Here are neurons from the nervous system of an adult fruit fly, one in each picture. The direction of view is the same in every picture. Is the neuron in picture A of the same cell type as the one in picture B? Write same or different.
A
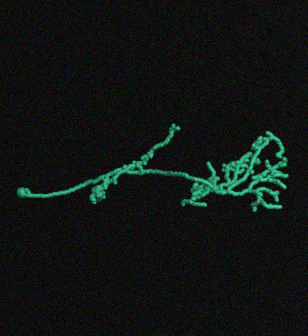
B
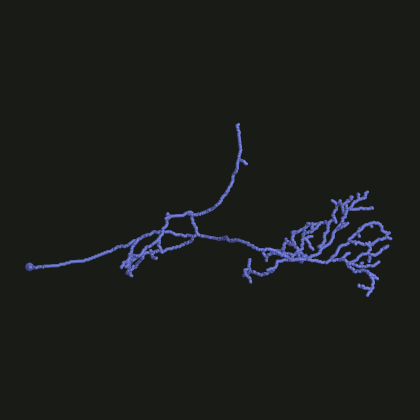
same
